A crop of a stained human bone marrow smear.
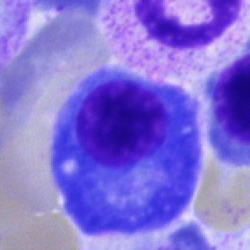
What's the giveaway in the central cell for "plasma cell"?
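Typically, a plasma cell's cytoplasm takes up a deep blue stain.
The cytoplasm of this cell is a deep blue, in keeping with a plasma cell. Its nuclear chromatin is dense and dark purple. Below the nucleus, the cytoplasm contains a paler area. A small, round, clear vacuole lies in the lower left part of the cytoplasm.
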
